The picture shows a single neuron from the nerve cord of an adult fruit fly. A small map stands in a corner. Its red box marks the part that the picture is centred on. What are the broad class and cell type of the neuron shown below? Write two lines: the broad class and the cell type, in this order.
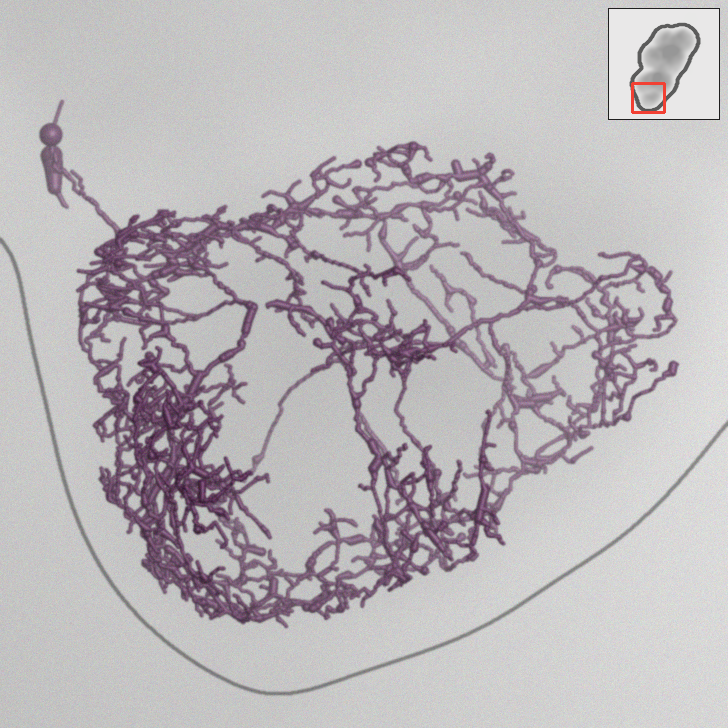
nerve-cord intrinsic neuron
INXXX197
